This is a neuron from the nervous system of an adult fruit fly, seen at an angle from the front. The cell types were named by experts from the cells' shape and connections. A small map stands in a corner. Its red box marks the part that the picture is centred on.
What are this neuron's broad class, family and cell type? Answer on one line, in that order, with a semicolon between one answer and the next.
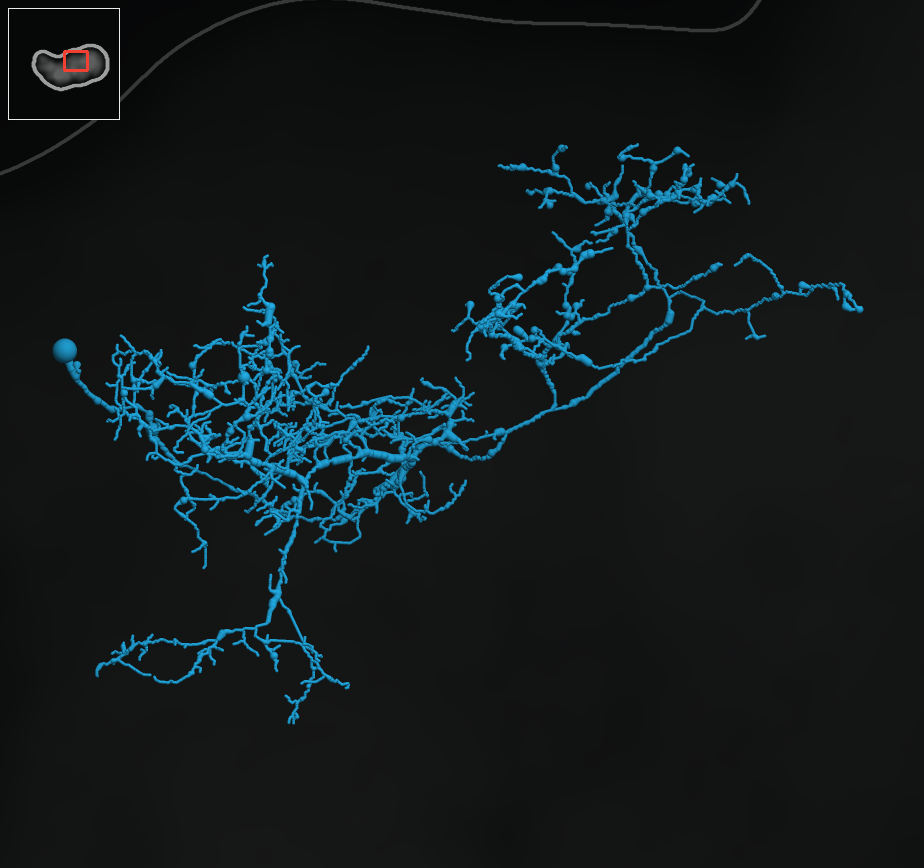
central-brain intrinsic neuron; hemilineage SLPpl2; SMP583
